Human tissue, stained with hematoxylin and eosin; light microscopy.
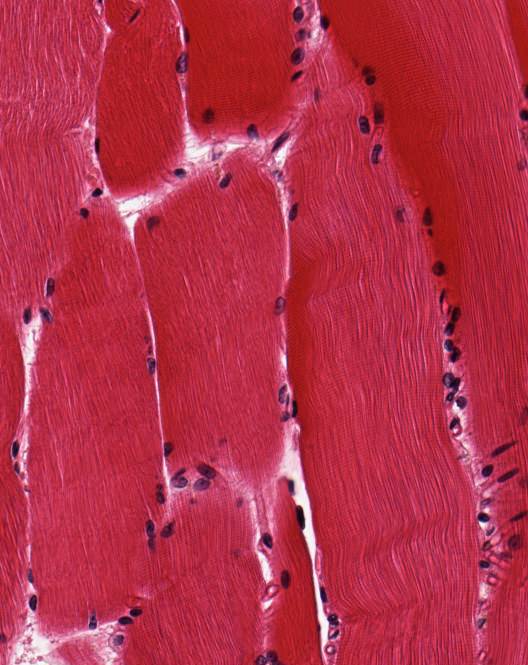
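Skeletal muscle, with fibre nuclei at the fibre edges, just beneath the borders rather than centrally, as dark flattened ovals elongated along the fibres. Fine transverse cross-striations run across the fibres, clearest in the broad fibre on the right. The cytoplasm stains a deep, even pink-red.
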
